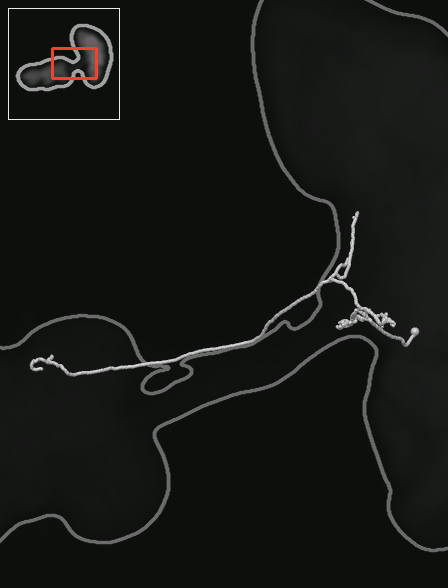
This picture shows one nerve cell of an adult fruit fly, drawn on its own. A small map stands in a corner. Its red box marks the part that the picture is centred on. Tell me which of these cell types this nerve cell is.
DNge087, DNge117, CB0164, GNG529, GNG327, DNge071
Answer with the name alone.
DNge071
